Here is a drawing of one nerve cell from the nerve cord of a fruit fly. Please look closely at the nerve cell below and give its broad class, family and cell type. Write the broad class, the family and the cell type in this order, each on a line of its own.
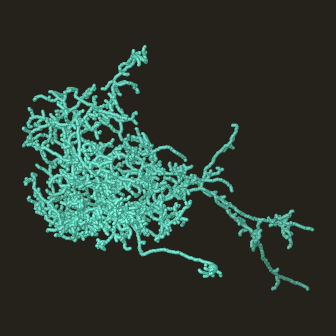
nerve-cord intrinsic neuron
hemilineage 08A
IN08A008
